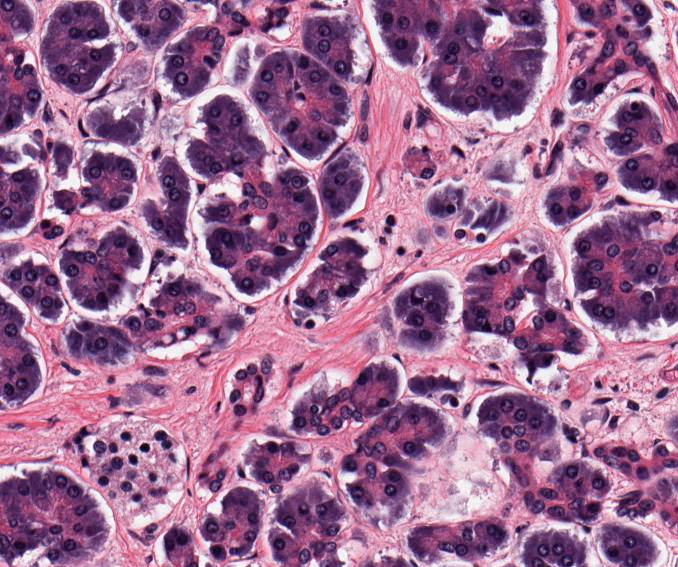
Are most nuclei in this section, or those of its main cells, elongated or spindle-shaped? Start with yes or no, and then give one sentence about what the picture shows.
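No. Most nuclei are round with a single distinct dark nucleolus.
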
